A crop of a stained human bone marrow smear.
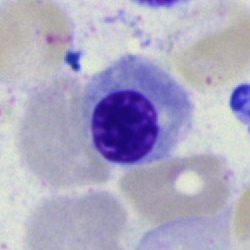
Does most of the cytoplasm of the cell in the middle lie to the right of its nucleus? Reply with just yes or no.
Yes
